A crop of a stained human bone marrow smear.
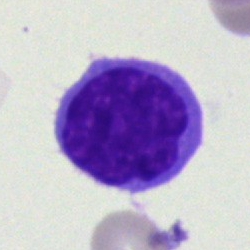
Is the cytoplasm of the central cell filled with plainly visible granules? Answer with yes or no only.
No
